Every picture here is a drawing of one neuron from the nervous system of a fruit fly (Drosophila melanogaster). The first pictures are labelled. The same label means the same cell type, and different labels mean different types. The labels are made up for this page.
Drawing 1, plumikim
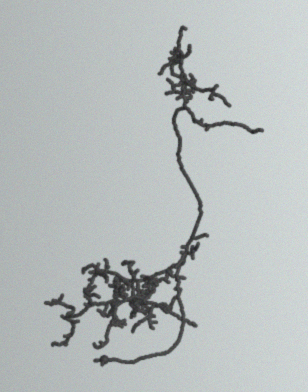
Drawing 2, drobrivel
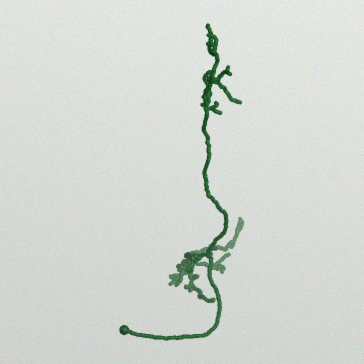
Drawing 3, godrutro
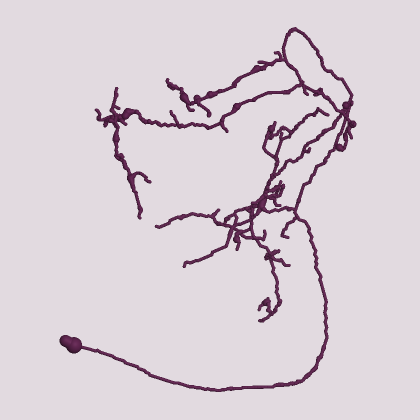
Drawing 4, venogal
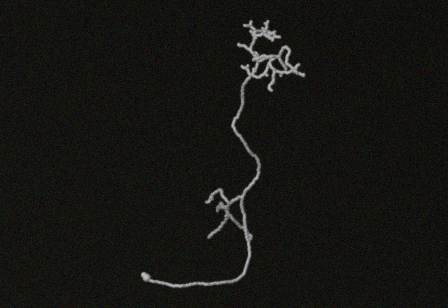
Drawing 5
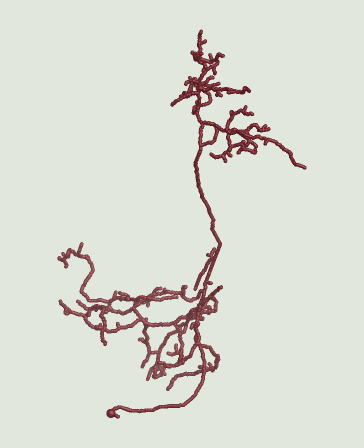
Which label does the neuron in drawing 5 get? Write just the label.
plumikim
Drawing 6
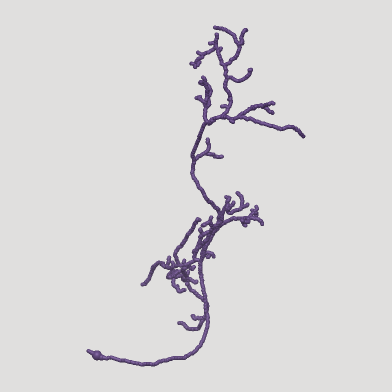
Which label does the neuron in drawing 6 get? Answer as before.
venogal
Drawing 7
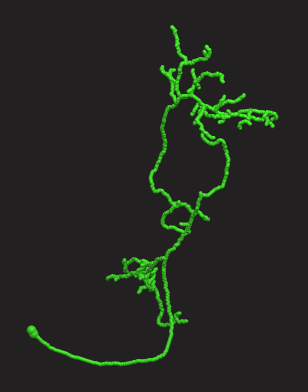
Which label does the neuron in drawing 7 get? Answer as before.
venogal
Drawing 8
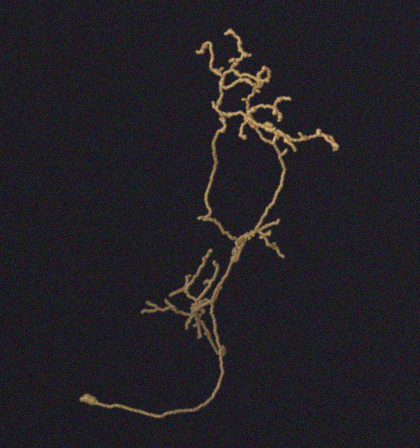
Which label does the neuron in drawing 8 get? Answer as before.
venogal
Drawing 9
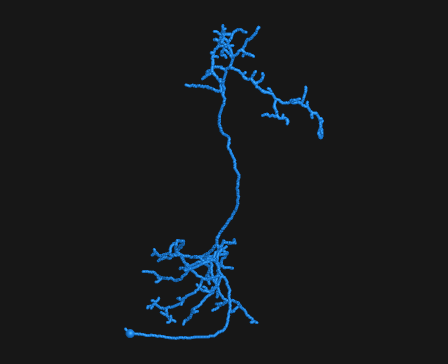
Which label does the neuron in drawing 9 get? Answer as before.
plumikim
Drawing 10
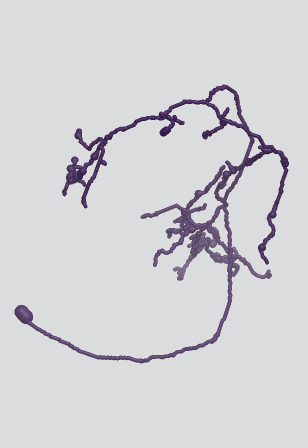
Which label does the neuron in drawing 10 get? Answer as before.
godrutro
